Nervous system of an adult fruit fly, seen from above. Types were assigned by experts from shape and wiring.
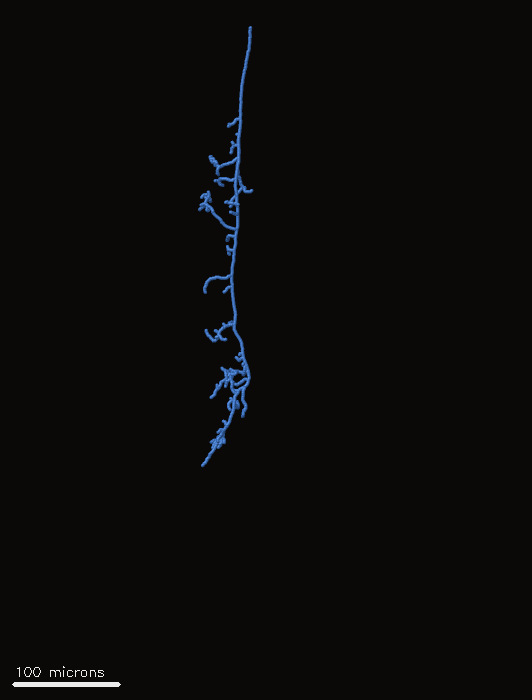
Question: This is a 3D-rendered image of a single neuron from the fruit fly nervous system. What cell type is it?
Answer: DNa16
